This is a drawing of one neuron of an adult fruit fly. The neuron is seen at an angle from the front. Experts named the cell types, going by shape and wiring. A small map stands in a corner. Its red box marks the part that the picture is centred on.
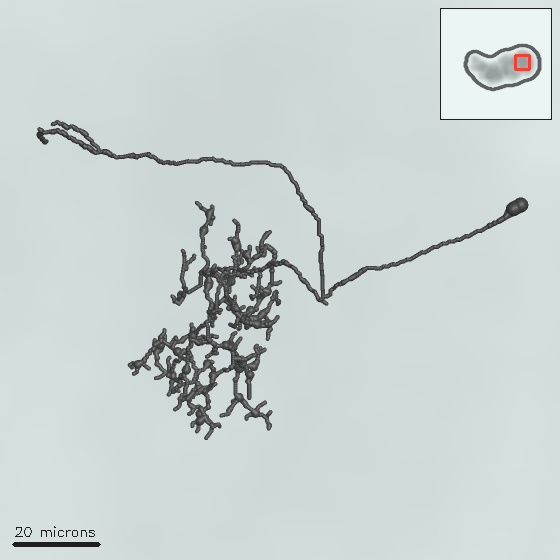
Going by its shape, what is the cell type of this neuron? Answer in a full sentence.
The cell type is LC20a.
